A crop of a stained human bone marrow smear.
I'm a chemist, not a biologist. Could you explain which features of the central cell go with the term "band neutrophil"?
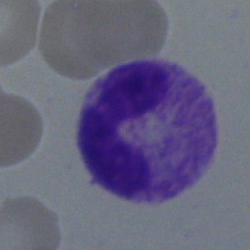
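In this band neutrophil, the nucleus is bent into a C shape that opens towards the right.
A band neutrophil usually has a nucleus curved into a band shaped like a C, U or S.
The C shape here fits that pattern. The nuclear chromatin is dense and stains deep purple.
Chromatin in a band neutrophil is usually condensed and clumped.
The dense chromatin seen here agrees with that. Pale lilac cytoplasm occupies the centre and right of the cell, inside the curve of the nucleus, and holds fine pinkish-violet granules.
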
